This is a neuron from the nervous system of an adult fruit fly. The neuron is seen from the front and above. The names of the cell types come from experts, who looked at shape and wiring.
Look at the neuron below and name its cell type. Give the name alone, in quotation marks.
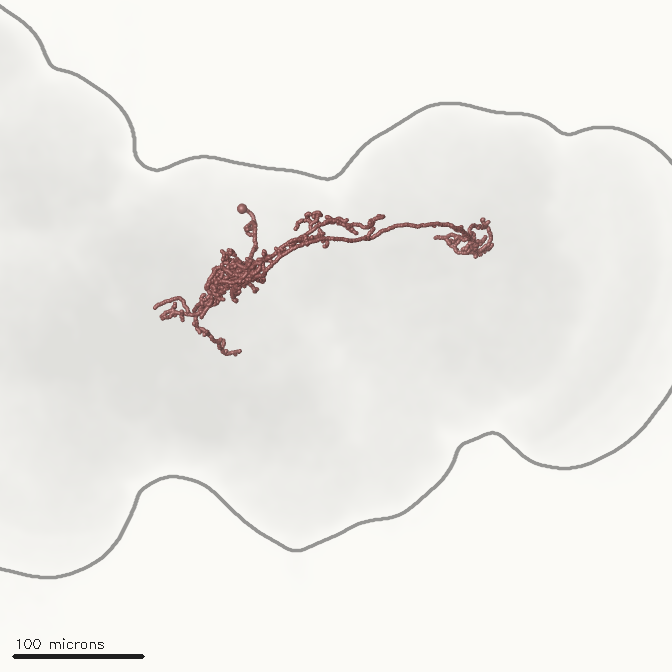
"pC1_4a"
